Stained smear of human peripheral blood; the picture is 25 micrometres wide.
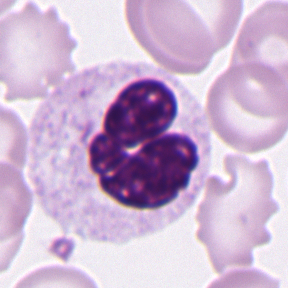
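Segmented neutrophil at the middle of the blood smear. Nucleus about 11 by 9 micrometres, with dark purple, coarsely clumped chromatin and no visible nucleoli. Cytoplasm abundant and pale lilac-pink, with fine small violet granules scattered throughout.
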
